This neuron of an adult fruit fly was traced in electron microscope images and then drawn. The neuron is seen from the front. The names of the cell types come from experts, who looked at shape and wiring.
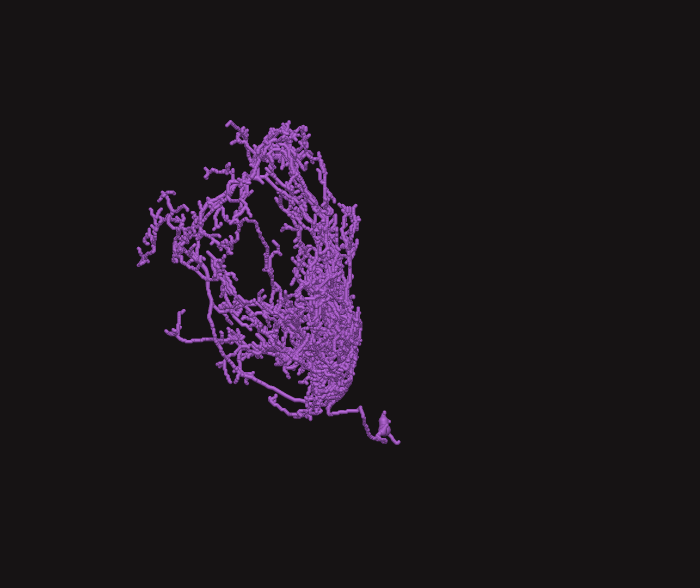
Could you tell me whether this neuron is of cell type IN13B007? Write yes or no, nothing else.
yes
